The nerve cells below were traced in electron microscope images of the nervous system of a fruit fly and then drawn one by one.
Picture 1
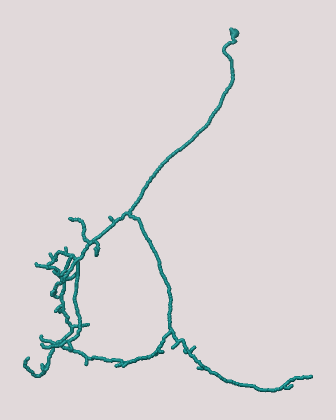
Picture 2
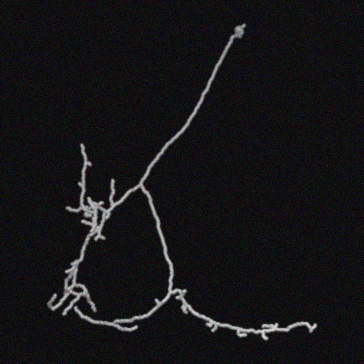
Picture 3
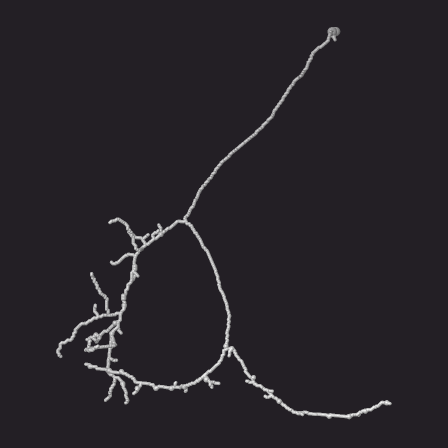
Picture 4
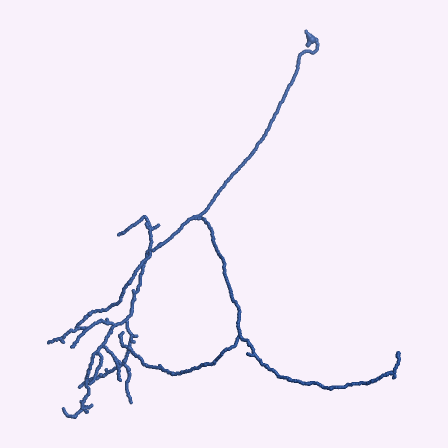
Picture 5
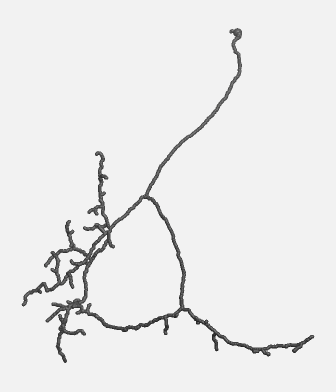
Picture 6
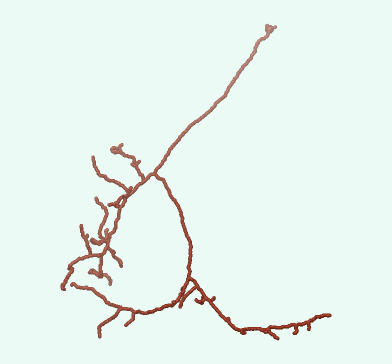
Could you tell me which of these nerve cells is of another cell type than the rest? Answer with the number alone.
6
